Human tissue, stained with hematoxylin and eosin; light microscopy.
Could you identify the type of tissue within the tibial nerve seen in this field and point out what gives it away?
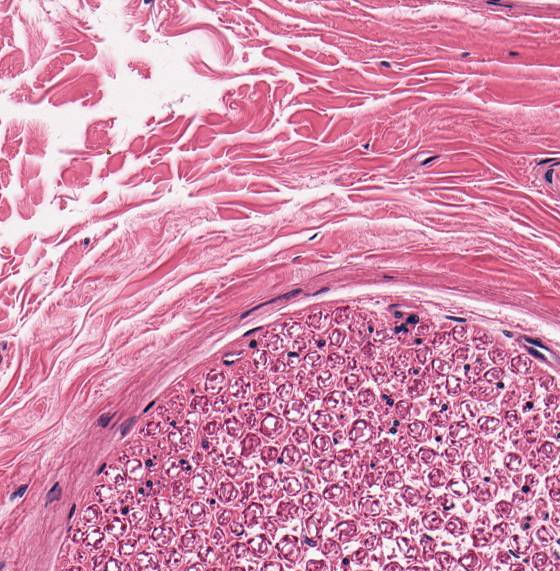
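This is epineurium: the fibrous tissue above and to the left of a rounded bundle of small circular profiles at lower right. Across the middle, dense pink collagen bundles run in wavy bands curving parallel to the nerve bundle's edge, with few thin, elongated nuclei.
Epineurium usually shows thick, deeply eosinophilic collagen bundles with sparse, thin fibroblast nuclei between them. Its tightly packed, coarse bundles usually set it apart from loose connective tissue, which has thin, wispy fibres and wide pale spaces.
In the upper left, wide empty white clefts pull the bundles apart.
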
